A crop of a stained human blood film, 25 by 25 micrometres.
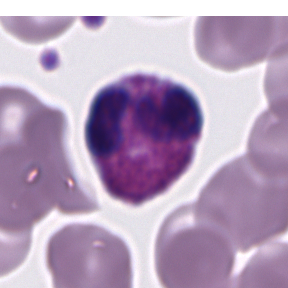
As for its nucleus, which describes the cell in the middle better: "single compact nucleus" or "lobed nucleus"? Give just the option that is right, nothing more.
Lobed nucleus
